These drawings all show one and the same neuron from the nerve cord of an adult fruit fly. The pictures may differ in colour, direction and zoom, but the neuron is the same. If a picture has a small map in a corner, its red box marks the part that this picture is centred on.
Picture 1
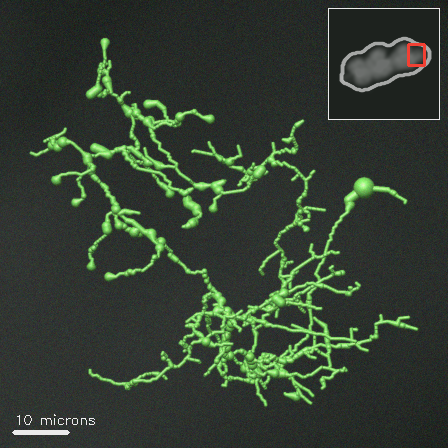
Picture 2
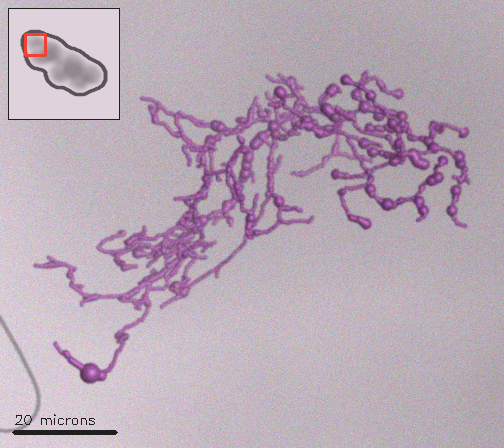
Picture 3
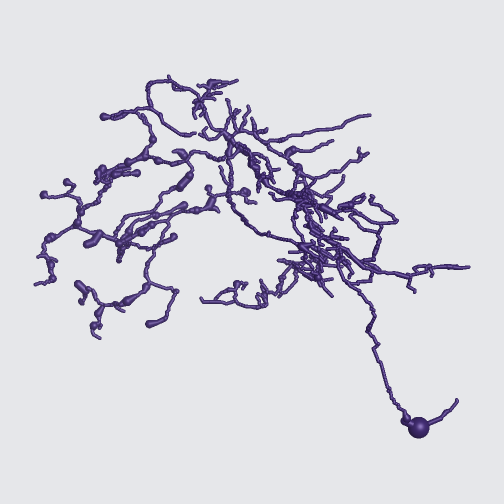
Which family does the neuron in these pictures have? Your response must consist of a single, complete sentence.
By family, this neuron is grouped as hemilineage 01A.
